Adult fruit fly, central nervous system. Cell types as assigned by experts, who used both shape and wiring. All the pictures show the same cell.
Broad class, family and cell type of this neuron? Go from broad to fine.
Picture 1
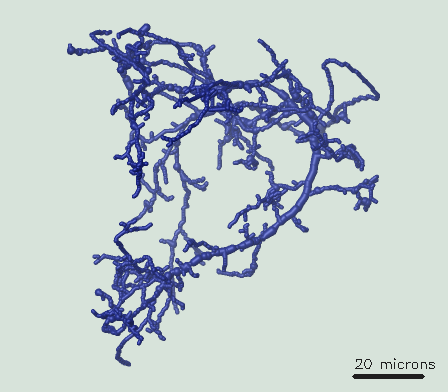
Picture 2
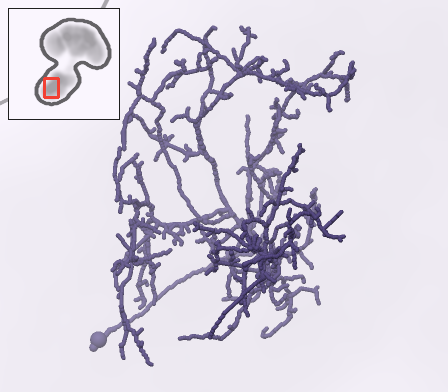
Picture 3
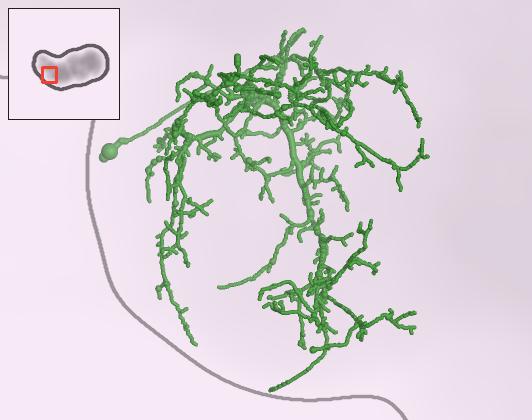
nerve-cord intrinsic neuron; hemilineage 03A; IN03A047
